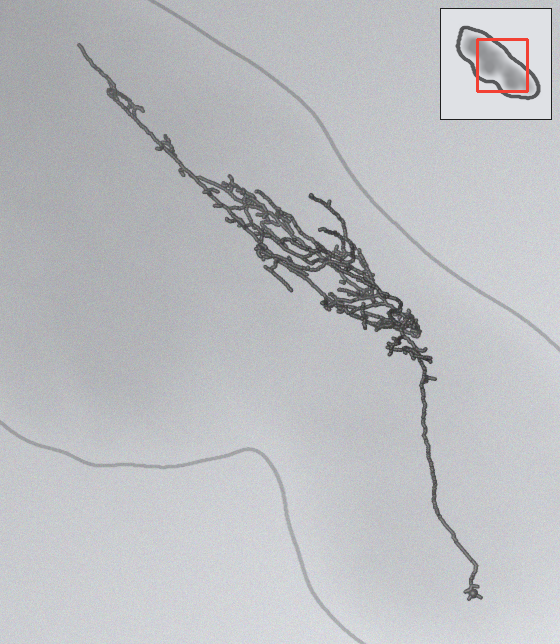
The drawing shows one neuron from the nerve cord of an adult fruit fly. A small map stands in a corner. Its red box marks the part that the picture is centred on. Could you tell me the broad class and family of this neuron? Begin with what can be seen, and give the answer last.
Dozens of branch ends can be seen. In this view it is taller than it is wide. It is a nerve-cord intrinsic neuron. Its family is hemilineage 16B.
